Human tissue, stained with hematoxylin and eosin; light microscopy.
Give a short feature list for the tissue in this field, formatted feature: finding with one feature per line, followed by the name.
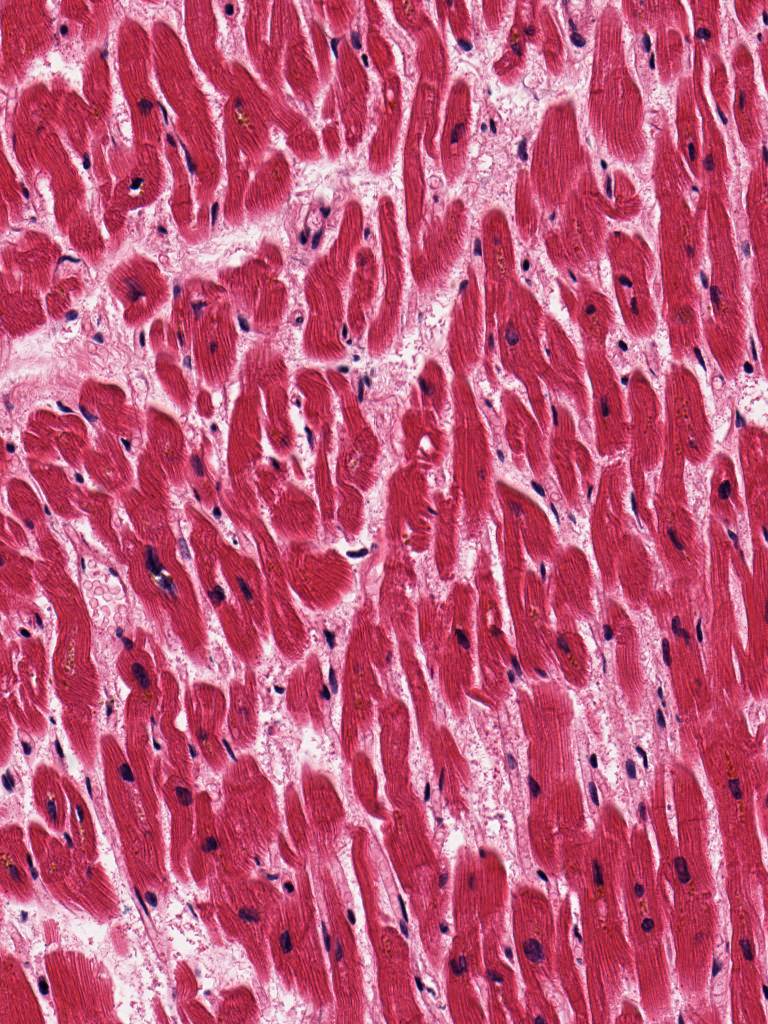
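Branching: plenty of fibres split off and join their neighbours
Striations: fine, lengthwise, within the pink cytoplasm
Granules: fine, golden-brown, beside the nuclei in some fibres
Between fibres: small dark elongated nuclei, lying singly in the pale spaces
Name: left ventricle of the heart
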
